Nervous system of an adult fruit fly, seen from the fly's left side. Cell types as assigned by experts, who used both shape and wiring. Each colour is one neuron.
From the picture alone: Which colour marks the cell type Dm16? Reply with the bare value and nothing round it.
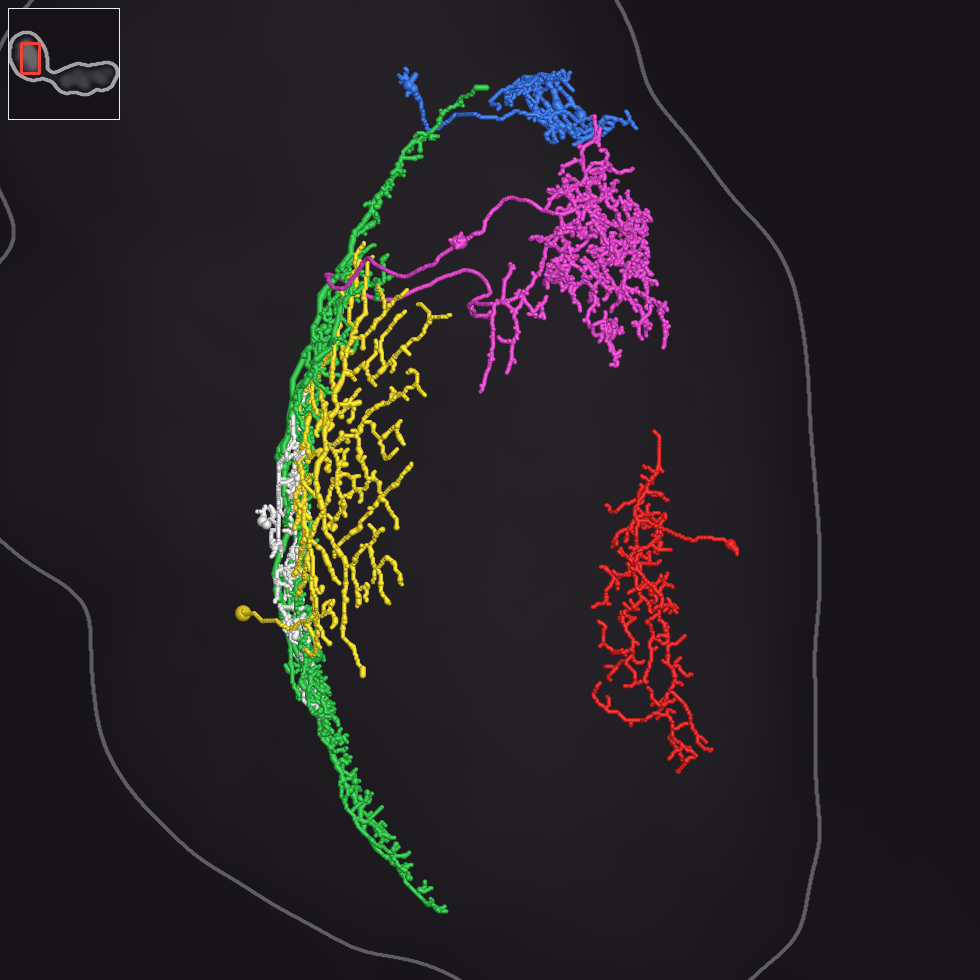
red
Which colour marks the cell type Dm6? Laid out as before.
green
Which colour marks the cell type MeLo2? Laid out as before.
magenta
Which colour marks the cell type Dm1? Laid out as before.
white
